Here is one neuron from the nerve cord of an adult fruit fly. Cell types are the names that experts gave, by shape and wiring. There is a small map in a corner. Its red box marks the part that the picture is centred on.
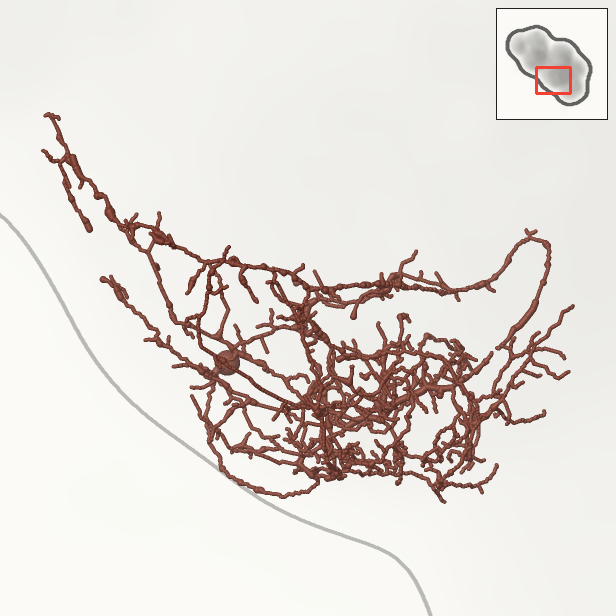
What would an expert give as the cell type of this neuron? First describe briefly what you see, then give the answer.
More than a hundred branch ends can be seen. As drawn here it is wider than it is tall. It is a nerve-cord intrinsic neuron. The cell type is IN17A055.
